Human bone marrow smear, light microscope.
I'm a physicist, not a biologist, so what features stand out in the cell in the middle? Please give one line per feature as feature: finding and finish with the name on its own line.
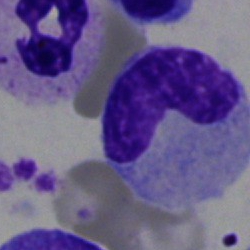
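Outline: roughly round, smooth
Nucleus: thick curved band, concave side facing lower right
Position: along upper and left part of cell
Granules: no coarse dark granules in cytoplasm
Name: band neutrophil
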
